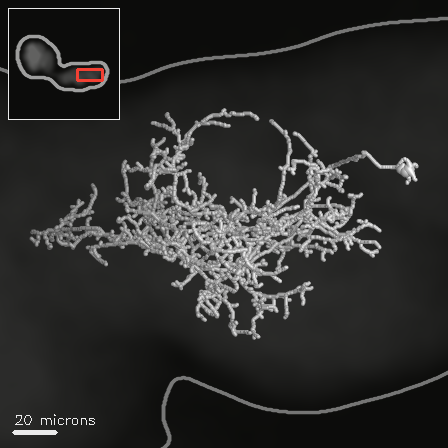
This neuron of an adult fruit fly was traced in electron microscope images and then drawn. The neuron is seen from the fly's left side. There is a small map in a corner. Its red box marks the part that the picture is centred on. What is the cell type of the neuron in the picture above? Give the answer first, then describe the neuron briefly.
It is of cell type IN21A020. Its broad class is nerve-cord intrinsic neuron. The cell body is on the right of the picture. From left to right in the picture it spans about 190 microns. Dozens of branch ends can be seen.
